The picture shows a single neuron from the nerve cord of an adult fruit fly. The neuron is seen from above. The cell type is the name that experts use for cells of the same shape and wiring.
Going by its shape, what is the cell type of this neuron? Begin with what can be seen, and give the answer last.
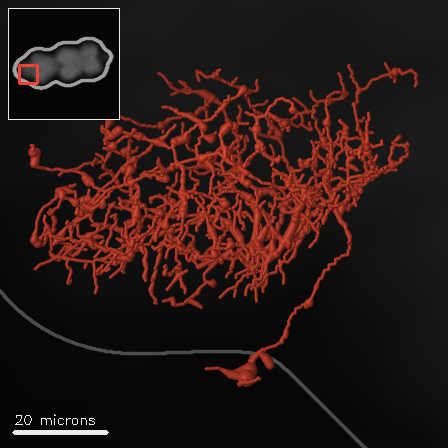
From left to right in the picture it spans about 85 microns. The picture shows more than a hundred branch ends. This is a nerve-cord intrinsic neuron. Its cell type is IN01A065.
